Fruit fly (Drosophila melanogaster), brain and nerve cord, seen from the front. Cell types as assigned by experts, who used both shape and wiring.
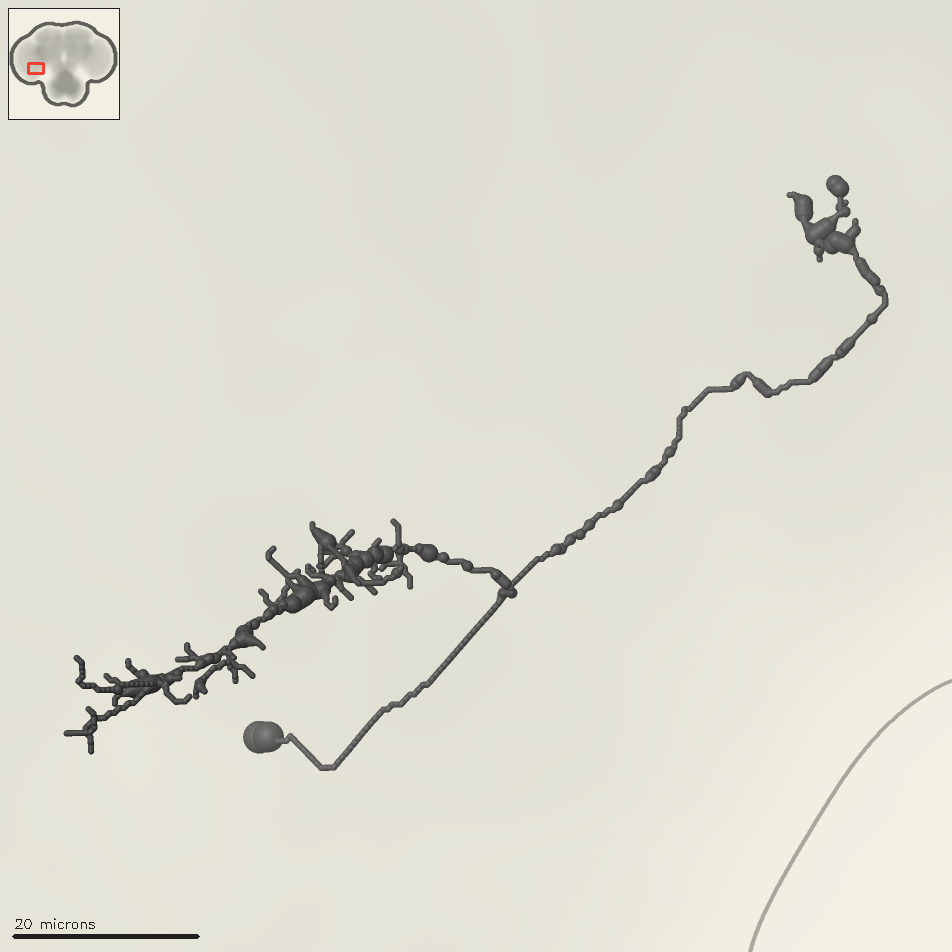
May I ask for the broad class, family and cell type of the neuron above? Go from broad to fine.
optic-lobe intrinsic neuron; T; T2a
